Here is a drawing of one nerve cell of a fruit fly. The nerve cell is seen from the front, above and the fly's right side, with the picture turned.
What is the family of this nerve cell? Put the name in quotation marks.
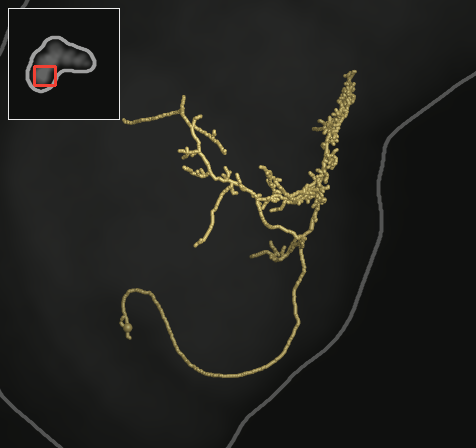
"hemilineage SIPa1_dorsal"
